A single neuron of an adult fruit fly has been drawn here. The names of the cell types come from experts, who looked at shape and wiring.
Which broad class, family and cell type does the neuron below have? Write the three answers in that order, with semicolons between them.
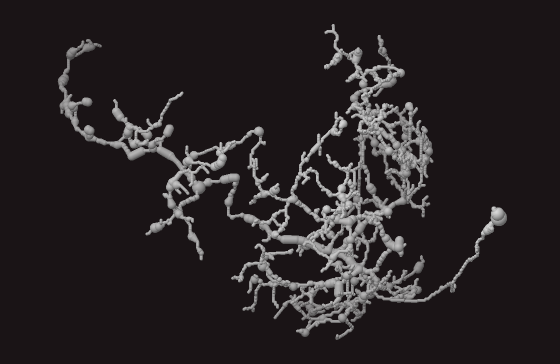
nerve-cord intrinsic neuron; hemilineage 13B; IN13B027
